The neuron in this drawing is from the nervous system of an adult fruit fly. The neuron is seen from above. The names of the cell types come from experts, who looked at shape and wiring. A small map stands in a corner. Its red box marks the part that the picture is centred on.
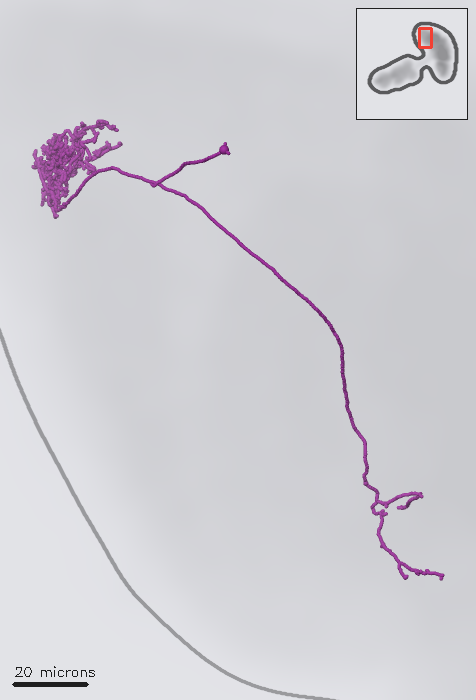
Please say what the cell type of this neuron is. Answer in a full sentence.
The cell type is LPT100.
